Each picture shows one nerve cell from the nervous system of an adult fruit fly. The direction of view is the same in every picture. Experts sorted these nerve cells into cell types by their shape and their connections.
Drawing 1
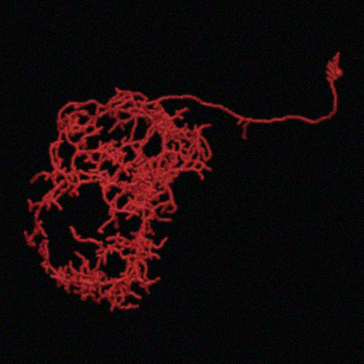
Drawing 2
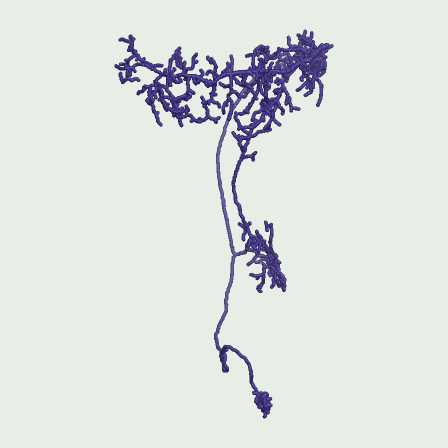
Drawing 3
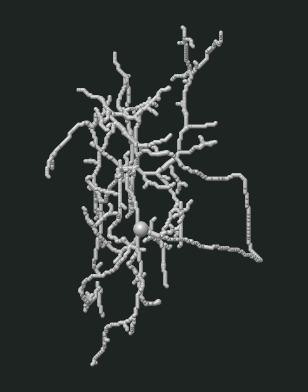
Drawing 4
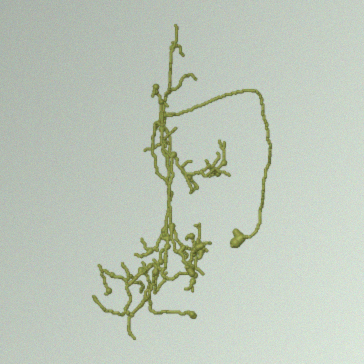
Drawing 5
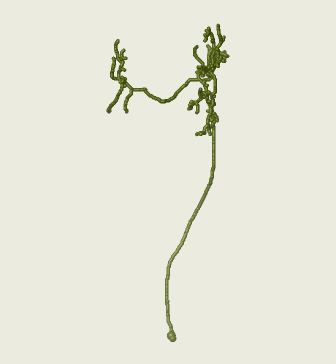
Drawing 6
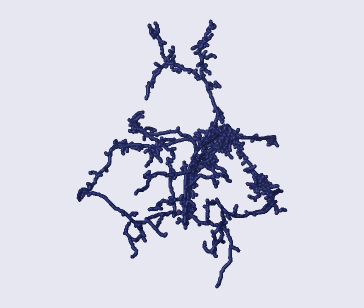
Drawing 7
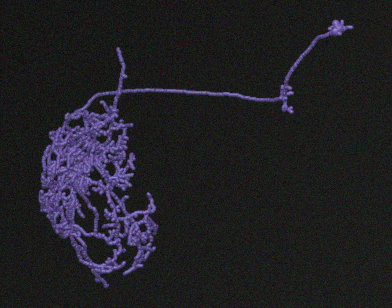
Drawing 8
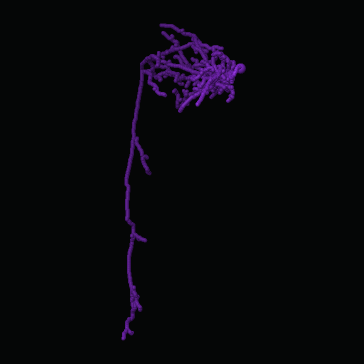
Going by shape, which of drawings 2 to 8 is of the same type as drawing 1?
Drawing 7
